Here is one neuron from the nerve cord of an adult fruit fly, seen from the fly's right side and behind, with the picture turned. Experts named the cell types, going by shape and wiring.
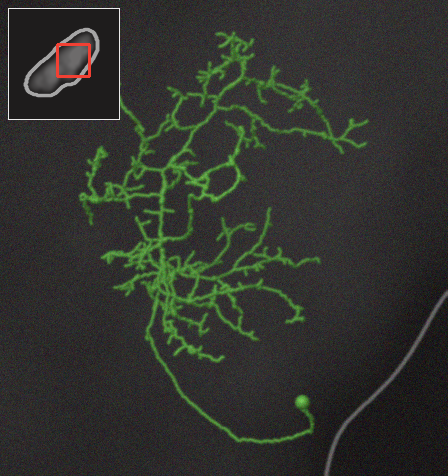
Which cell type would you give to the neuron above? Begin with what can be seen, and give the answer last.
The picture shows dozens of branch ends. As drawn here it is taller than it is wide. It is a nerve-cord intrinsic neuron. It is of cell type IN04B104.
